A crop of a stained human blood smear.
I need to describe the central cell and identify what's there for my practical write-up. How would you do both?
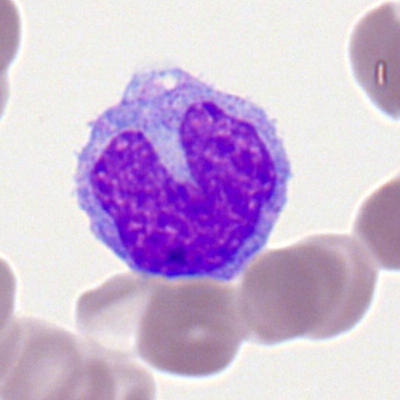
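Nucleus first: a deep notch entering from the top folds it into a kidney or horseshoe shape. Cytoplasm next: its widest band lies at the top, above the nucleus, and its texture is finely dusty, with no coarse dark granules. Last, one small clear spot sits in the cytoplasm at the top edge. This is a monocyte.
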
